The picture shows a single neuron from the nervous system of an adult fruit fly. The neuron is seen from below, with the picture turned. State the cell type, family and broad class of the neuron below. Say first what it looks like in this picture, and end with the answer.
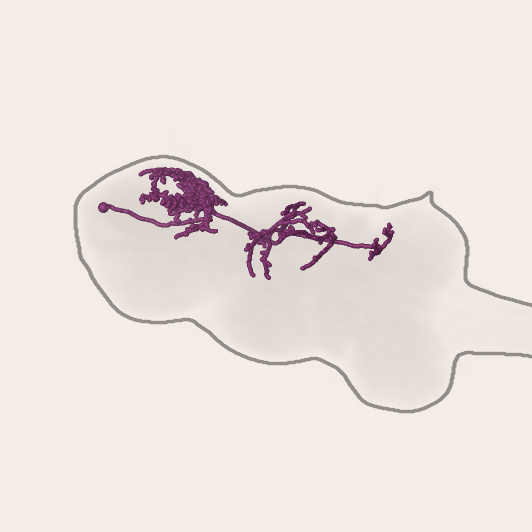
It lies in the nerve cord. The cell body is on the left of the picture. The cell type is IN03A012. The family is hemilineage 03A. This is a nerve-cord intrinsic neuron.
